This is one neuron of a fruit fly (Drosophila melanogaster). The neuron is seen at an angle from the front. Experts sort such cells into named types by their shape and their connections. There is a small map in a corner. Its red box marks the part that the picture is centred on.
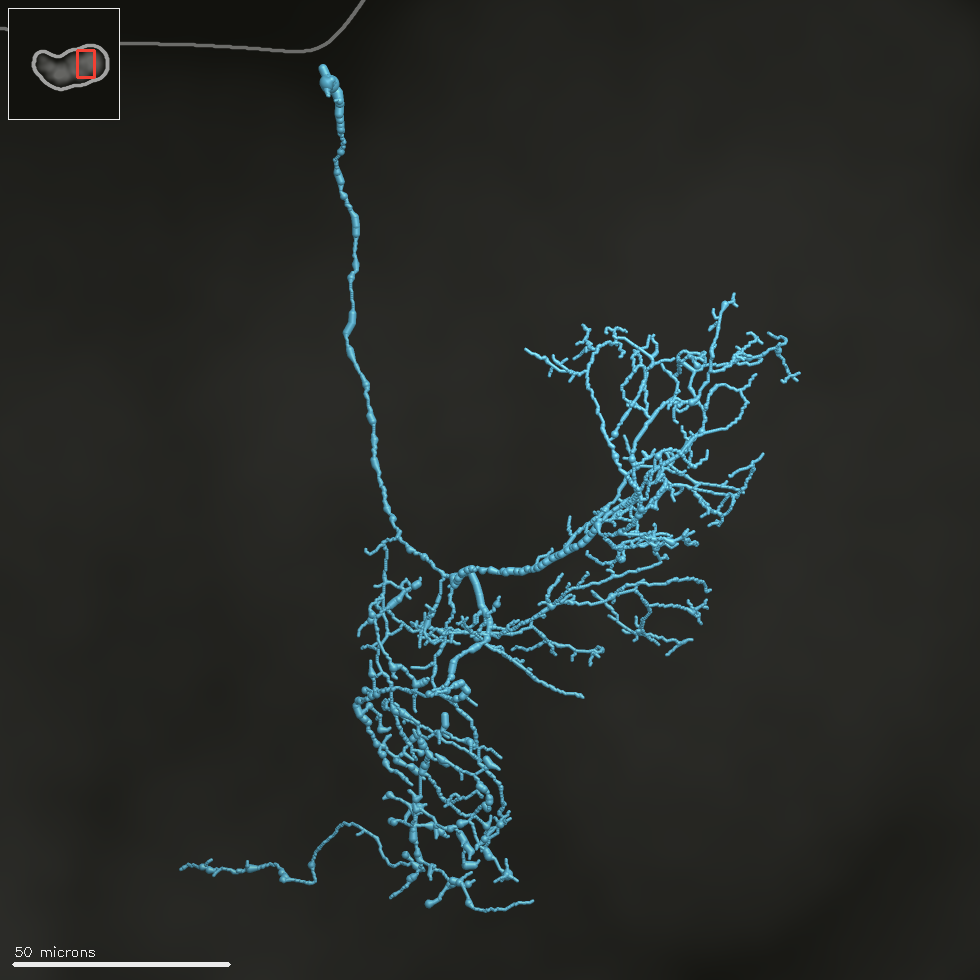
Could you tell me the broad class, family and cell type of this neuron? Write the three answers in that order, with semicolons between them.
descending neuron; DNp; DNp52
